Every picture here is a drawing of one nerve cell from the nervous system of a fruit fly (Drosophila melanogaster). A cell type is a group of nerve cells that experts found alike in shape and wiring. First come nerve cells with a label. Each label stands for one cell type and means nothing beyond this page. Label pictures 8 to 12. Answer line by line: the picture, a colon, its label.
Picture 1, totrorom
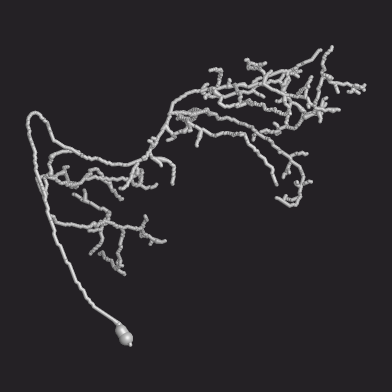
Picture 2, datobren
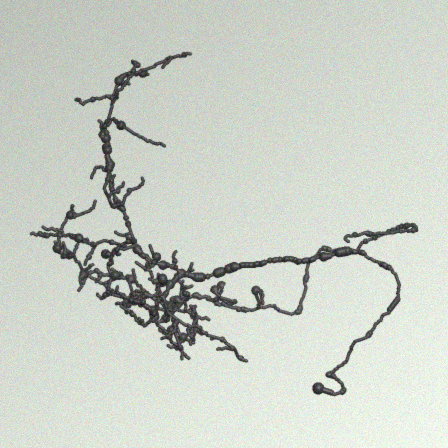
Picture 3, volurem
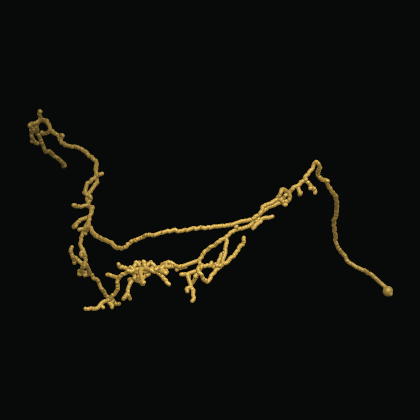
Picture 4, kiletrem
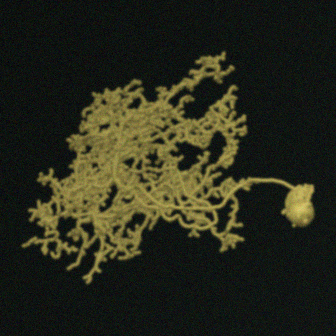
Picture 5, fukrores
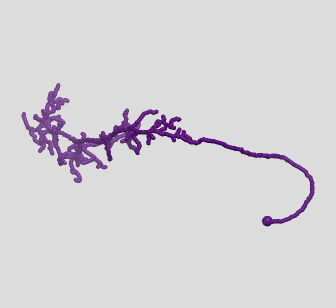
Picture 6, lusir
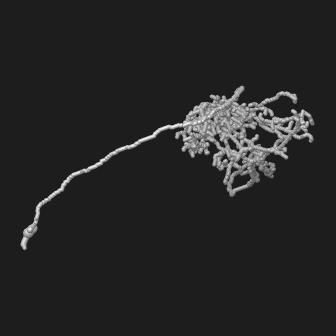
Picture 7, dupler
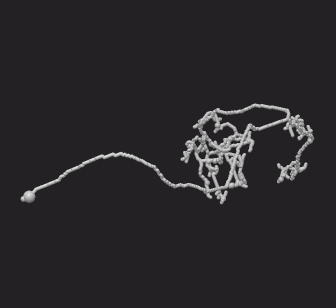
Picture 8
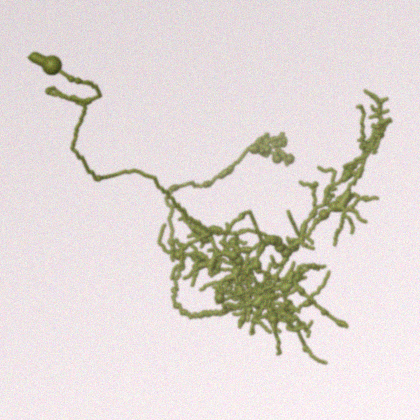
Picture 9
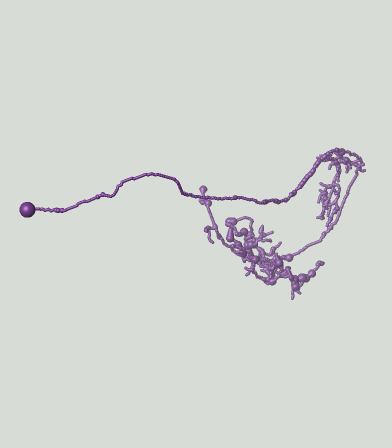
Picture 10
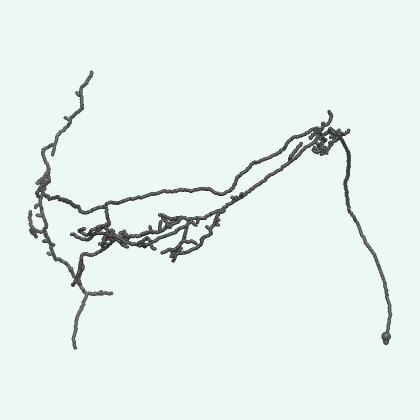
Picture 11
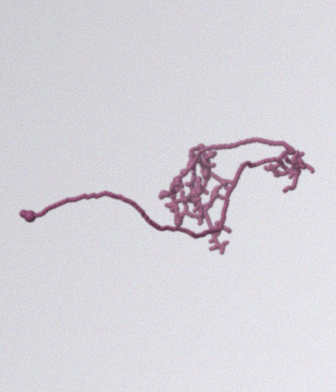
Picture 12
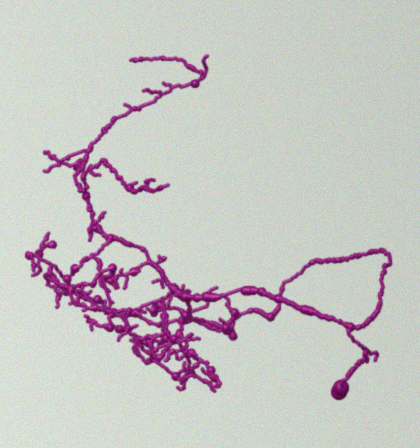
8: lusir
9: dupler
10: volurem
11: dupler
12: datobren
